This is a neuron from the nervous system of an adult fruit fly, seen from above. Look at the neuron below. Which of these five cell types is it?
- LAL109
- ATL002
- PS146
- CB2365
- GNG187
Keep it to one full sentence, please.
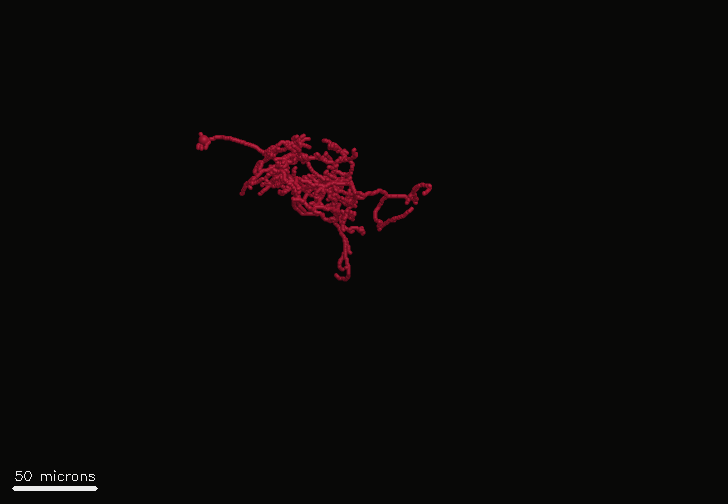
The cell type of this neuron is GNG187.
